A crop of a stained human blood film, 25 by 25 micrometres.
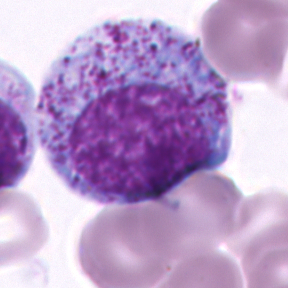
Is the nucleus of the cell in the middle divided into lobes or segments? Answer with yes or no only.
No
